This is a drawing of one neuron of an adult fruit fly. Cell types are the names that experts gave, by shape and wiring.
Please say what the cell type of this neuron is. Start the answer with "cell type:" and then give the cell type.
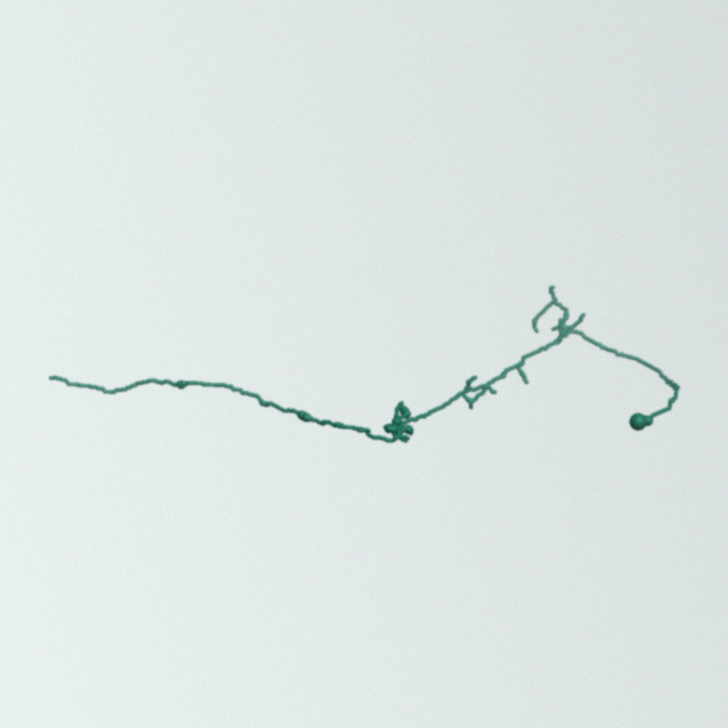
cell type: C2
